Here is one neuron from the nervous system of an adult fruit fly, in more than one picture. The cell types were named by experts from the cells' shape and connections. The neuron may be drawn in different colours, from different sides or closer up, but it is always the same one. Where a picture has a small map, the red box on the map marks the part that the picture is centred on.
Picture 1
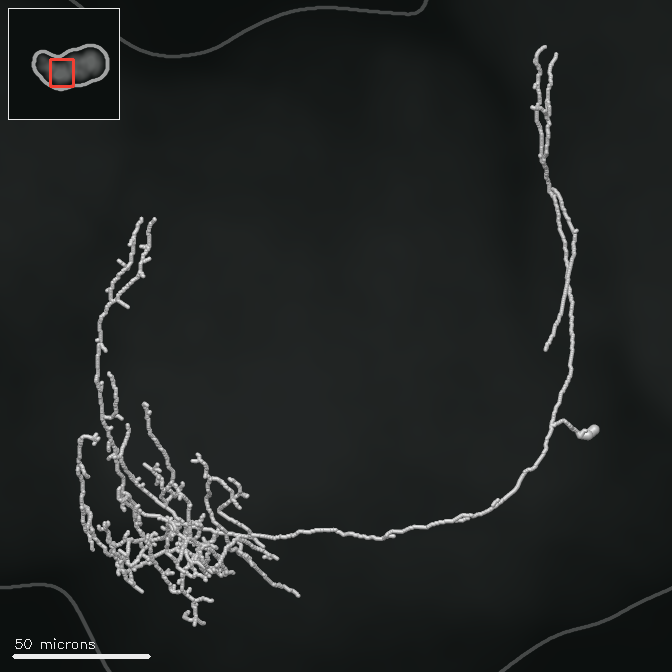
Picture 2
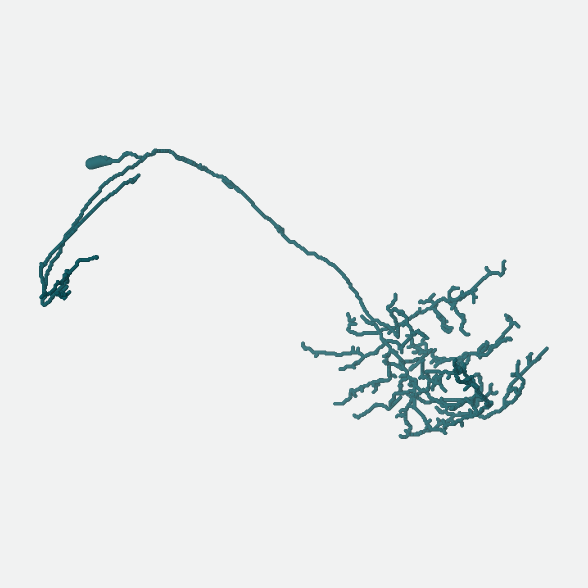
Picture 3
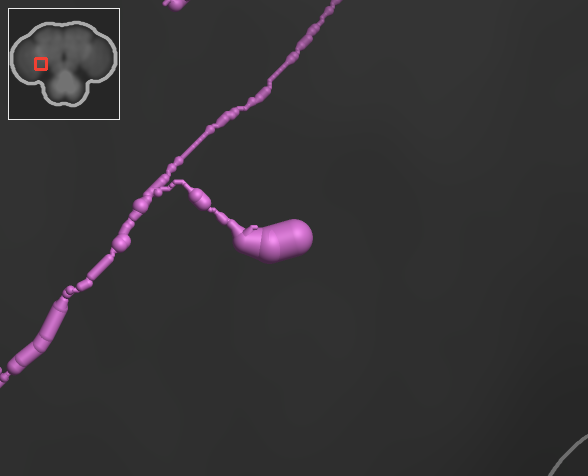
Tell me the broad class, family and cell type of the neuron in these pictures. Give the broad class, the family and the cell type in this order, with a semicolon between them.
visual projection neuron; MeVP; MeVP11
